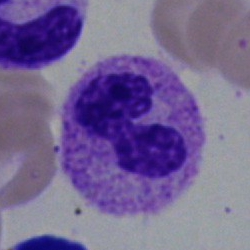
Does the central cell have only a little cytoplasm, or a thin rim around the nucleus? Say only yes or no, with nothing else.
No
